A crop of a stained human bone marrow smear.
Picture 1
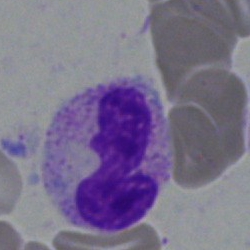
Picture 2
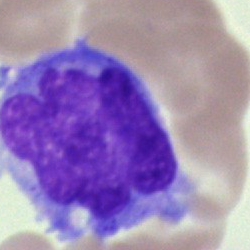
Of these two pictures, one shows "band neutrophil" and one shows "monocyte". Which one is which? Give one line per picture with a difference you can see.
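Picture 1: band neutrophil. Fine pinkish-purple granules are scattered throughout the cytoplasm.
Picture 2: monocyte. No granules are visible in the cytoplasm.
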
